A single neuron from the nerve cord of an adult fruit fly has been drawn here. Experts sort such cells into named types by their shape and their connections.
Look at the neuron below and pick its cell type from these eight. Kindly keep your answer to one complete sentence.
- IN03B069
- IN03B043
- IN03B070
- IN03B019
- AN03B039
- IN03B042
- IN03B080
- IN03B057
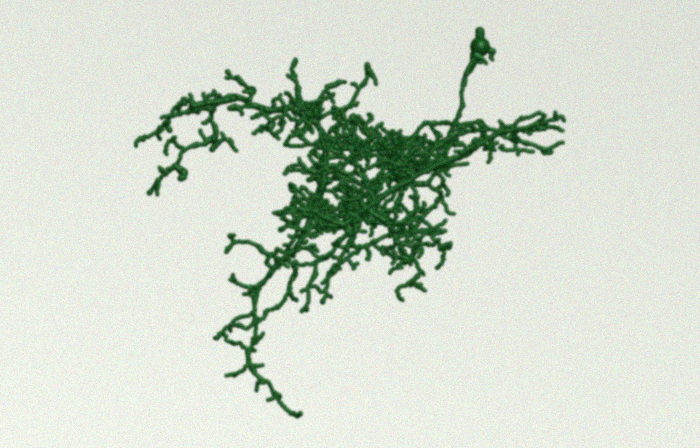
This neuron is an instance of the cell type IN03B019.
